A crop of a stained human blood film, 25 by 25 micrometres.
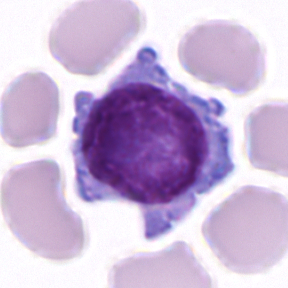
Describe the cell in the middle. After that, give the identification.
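Irregular in outline, the cell carries many small knob-like bumps along its edge. A pointed projection of cytoplasm extends downward from the bottom of the cell. No distinct granules are seen in the cytoplasm. The nucleus is roughly round, without any indentation, and measures about 11 micrometres across. The cell is a plasma cell.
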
